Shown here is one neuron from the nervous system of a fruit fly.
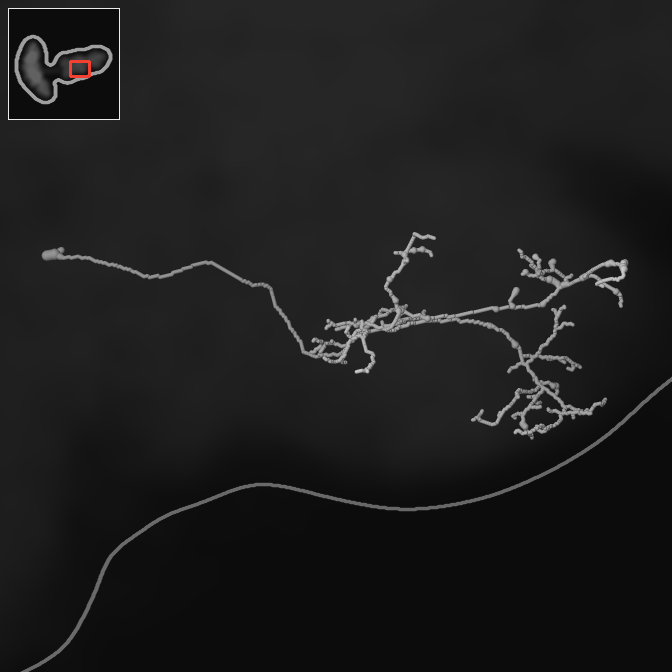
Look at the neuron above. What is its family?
hemilineage 14A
